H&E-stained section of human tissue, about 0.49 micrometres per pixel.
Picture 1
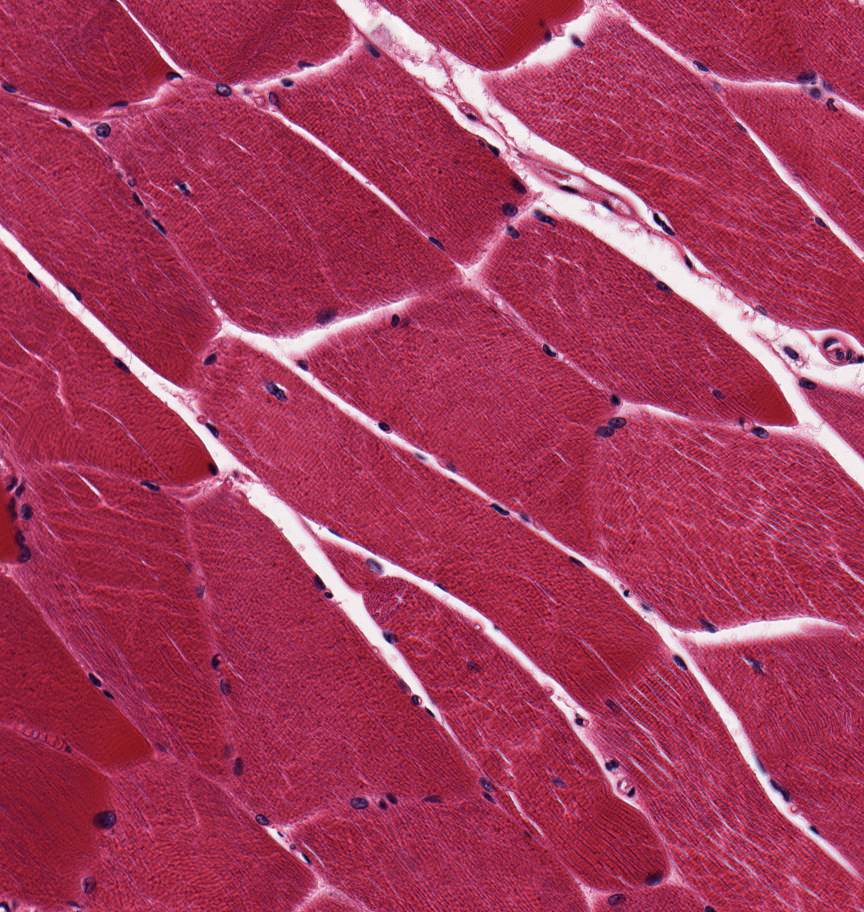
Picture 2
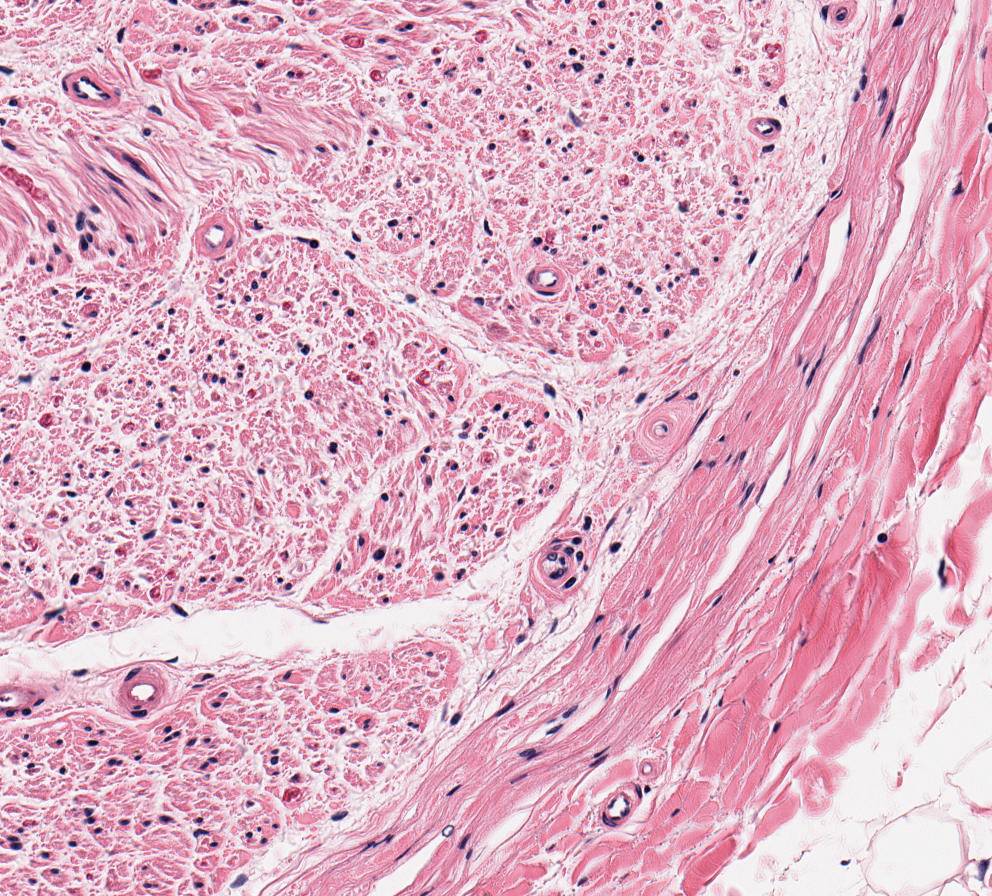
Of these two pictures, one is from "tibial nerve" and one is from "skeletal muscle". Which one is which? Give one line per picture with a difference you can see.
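Picture 1 – skeletal muscle. Long parallel muscle fibres run diagonally across the field from upper left to lower right.
Picture 2 – tibial nerve. Most of the left two-thirds of the field is filled by large rounded bundles of fibres cut in cross section.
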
